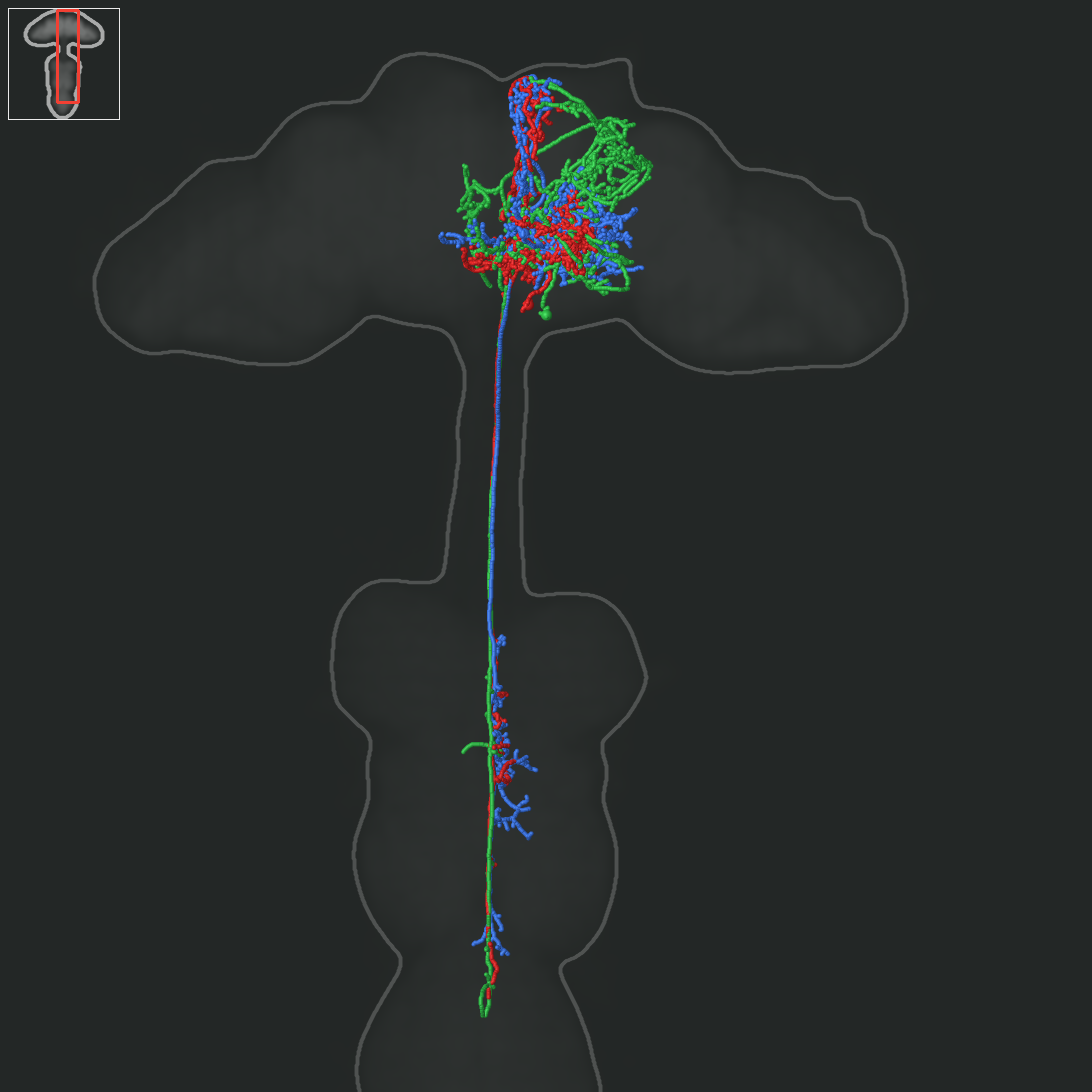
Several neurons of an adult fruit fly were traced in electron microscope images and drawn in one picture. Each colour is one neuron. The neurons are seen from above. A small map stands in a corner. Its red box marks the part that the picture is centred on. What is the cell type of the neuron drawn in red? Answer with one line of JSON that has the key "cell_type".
{"cell_type": "DNp104"}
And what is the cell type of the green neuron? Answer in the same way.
{"cell_type": "CB0429"}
